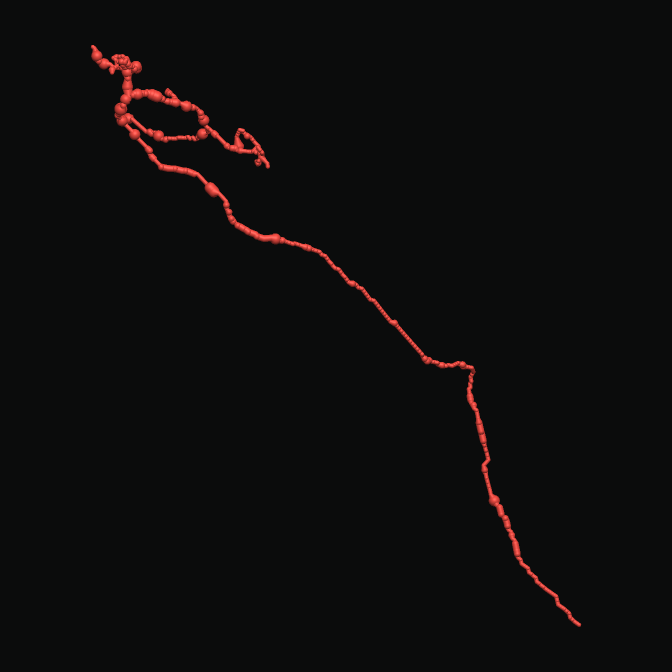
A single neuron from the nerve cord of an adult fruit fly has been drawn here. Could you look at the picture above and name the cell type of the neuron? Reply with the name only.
SNta18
